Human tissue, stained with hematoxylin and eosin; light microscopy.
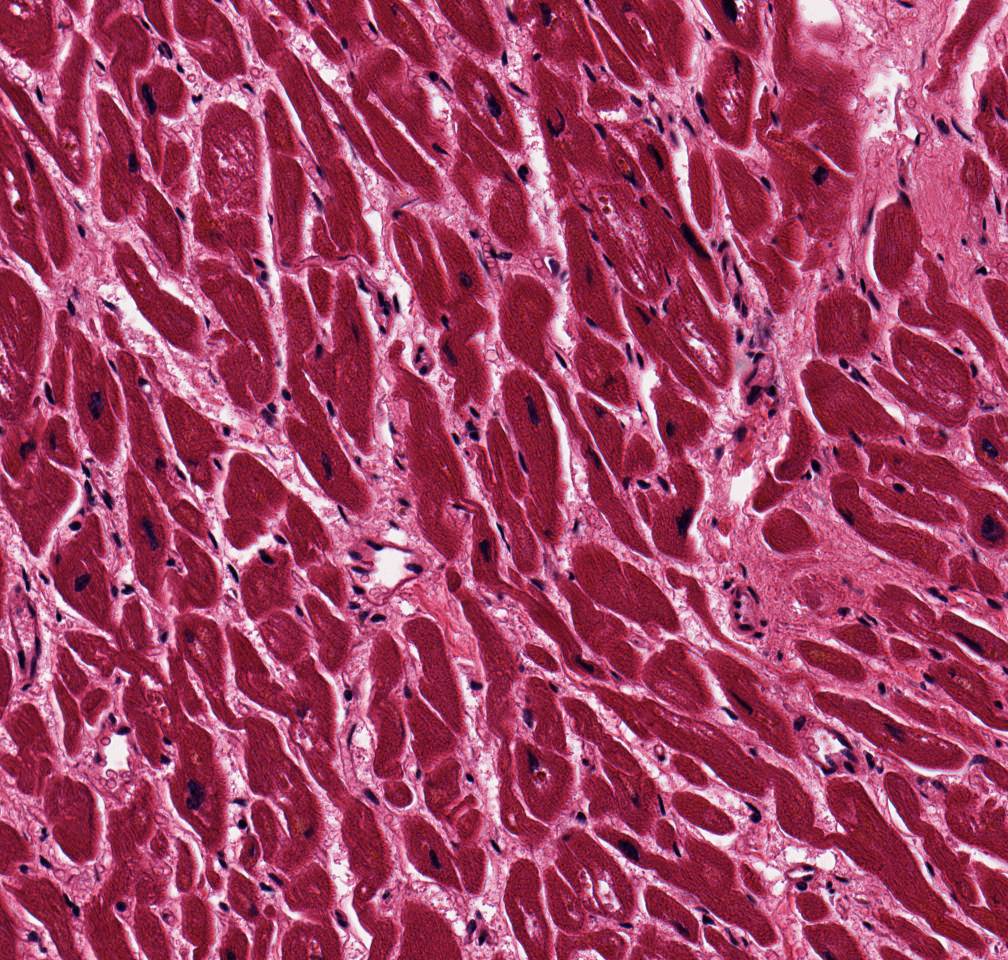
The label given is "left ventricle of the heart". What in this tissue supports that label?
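This section comes from the left ventricle of the heart. Item one: several muscle cells show a pale, cleared zone in the cytoplasm around the nucleus.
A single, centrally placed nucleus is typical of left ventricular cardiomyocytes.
Item two: small, dark, spindle-shaped nuclei lie scattered singly in the tissue between the fibres. Item three: a broader area of paler pink collagenous tissue occupies the upper right part of the field. Item four: no fat cells are present anywhere in the field.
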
